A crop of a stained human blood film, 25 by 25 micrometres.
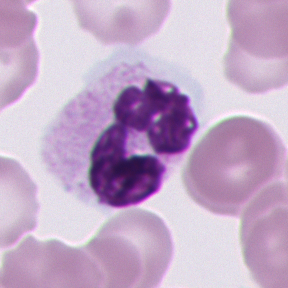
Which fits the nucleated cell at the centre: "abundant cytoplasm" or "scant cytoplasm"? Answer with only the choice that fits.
Abundant cytoplasm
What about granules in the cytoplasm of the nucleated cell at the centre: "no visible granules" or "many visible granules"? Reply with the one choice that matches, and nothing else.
Many visible granules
